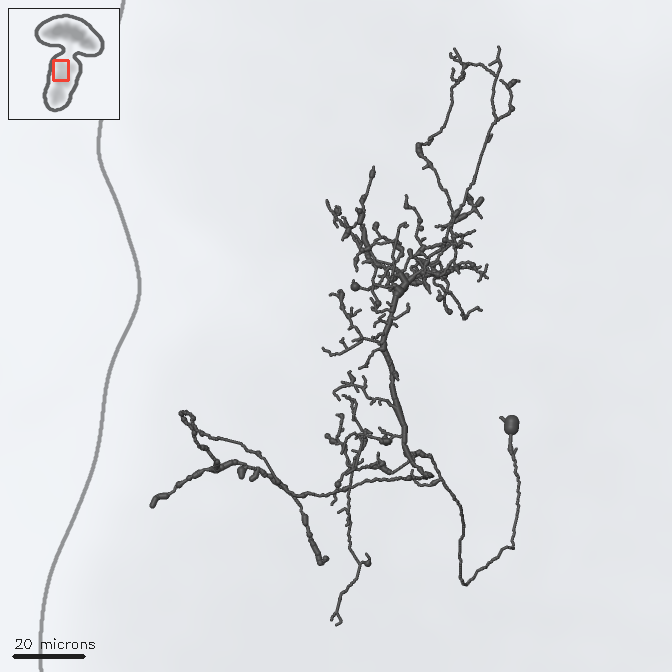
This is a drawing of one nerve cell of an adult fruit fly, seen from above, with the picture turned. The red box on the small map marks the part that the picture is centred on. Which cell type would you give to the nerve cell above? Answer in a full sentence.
The cell type is IN02A023.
